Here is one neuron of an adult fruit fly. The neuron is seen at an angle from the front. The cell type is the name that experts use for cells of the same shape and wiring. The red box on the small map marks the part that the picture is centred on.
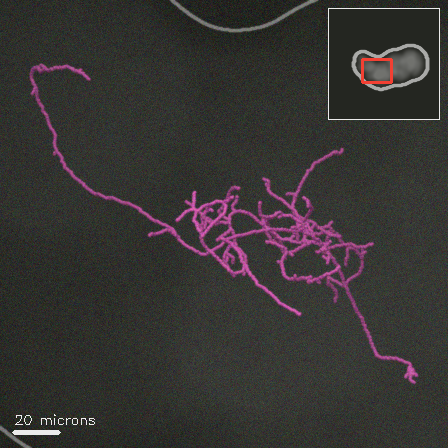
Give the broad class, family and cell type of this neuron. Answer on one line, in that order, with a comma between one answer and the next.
nerve-cord intrinsic neuron, hemilineage 07B, IN07B073_b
